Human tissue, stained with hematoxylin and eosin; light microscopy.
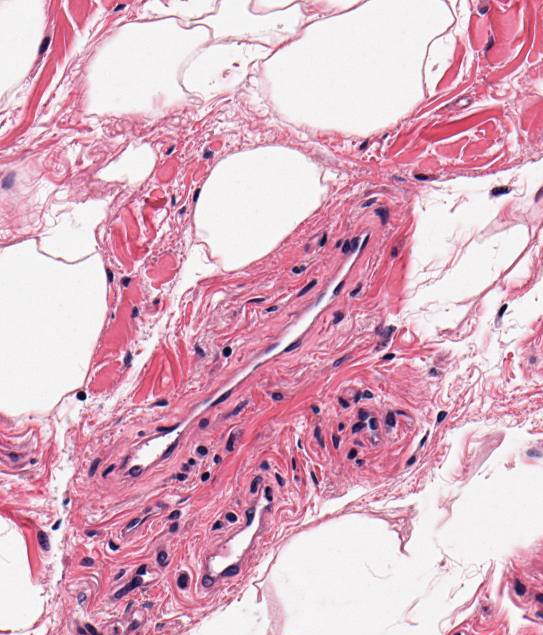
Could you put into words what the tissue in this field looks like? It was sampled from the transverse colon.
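You've got a band of fibrous tissue cutting diagonally across the centre, lower left to upper right, with a narrow slit-like lumen running lengthwise down its middle. Its nuclei are mostly small, dark and spindle-shaped. Mostly around the edges sit fat cells, seen as large clear spaces with thin membranes.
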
